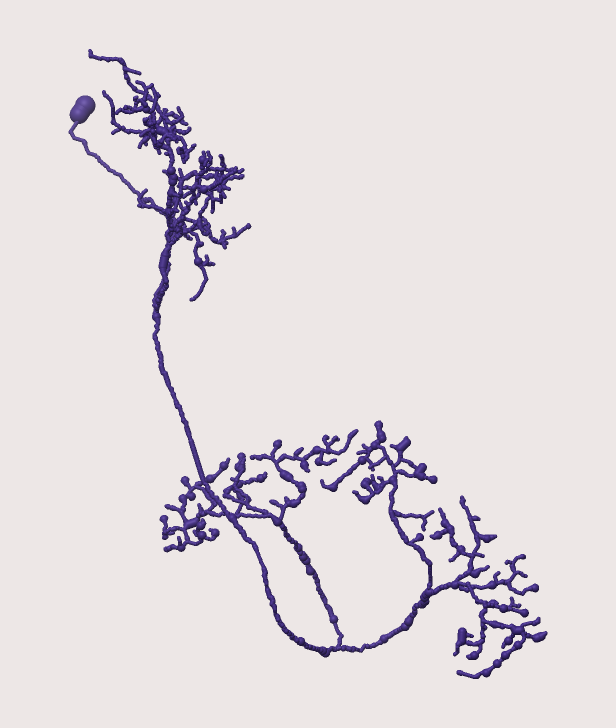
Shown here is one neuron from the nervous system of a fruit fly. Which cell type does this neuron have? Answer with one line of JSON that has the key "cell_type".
{"cell_type": "FB7L"}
